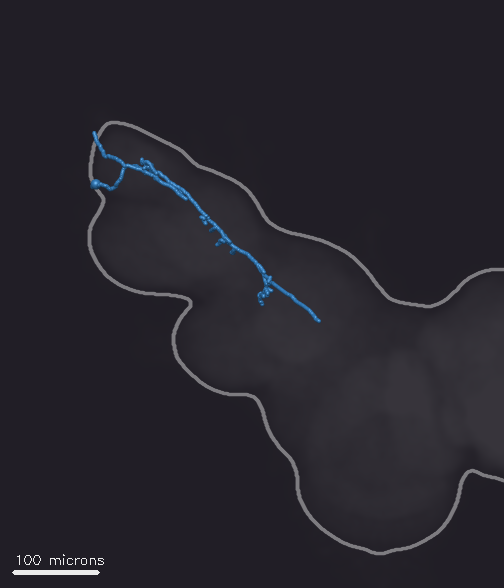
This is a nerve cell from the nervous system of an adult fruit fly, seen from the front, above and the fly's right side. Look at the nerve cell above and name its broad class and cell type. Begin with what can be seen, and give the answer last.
From left to right in the picture it spans about 250 microns. In this view it is about as wide as it is tall. It is an efferent neuron of the nerve cord. The cell type is ENXXX226.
